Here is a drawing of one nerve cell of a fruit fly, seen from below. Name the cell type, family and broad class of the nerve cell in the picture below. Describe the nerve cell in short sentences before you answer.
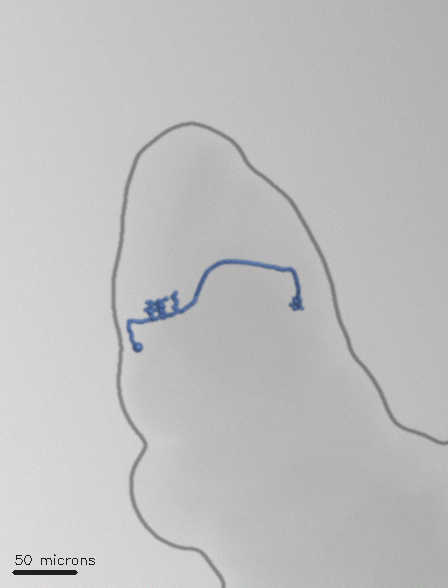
From left to right in the picture it spans about 140 microns. In this view it is wider than it is tall. The cell type is Tm5b. Its family is Tm. Its broad class is optic-lobe intrinsic neuron.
